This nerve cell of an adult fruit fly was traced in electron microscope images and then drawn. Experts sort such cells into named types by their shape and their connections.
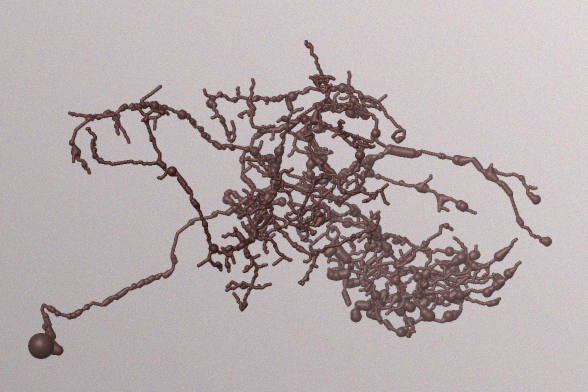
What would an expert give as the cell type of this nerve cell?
LHCENT12_a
